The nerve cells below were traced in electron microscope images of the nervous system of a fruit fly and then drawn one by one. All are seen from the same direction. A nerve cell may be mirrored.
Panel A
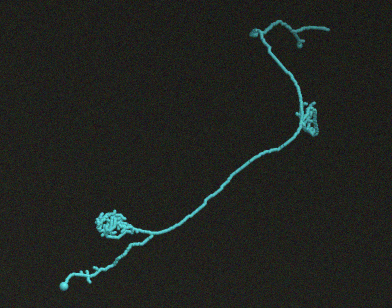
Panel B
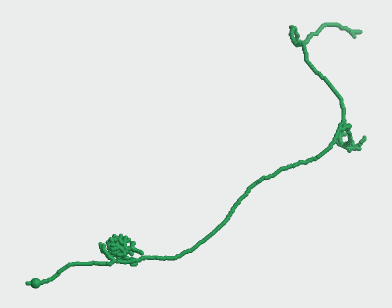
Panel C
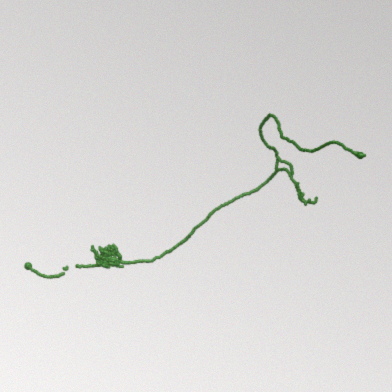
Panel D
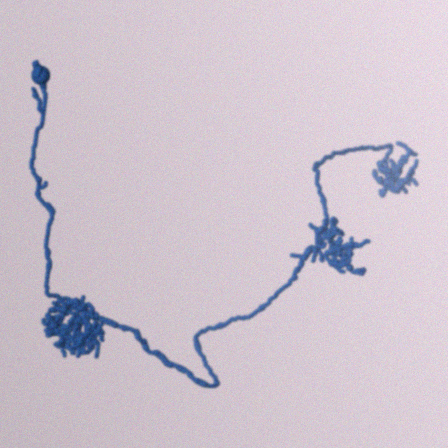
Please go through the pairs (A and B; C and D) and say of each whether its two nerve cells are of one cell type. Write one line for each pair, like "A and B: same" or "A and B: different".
A and B: same
C and D: different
